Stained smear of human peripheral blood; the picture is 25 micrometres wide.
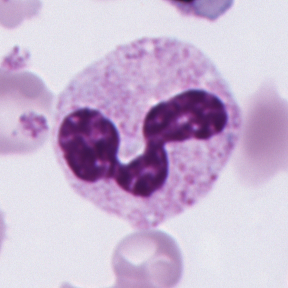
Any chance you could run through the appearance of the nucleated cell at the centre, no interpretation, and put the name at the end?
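An S-shaped chain of lobes forms the nucleus, stretching across the cell. Broad bands of nuclear material, not thin threads, link the lobes. Chromatin is dark purple and coarsely clumped, with no nucleoli visible. This is a segmented neutrophil.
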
